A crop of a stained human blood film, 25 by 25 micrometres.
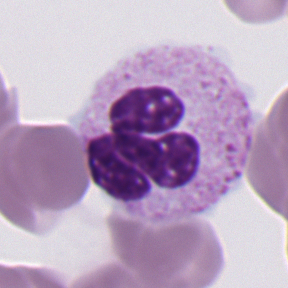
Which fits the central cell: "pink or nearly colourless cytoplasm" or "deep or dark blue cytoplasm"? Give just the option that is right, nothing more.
Pink or nearly colourless cytoplasm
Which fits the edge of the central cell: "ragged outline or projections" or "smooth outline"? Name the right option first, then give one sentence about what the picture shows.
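Smooth outline. The cell outline is round and smooth.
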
